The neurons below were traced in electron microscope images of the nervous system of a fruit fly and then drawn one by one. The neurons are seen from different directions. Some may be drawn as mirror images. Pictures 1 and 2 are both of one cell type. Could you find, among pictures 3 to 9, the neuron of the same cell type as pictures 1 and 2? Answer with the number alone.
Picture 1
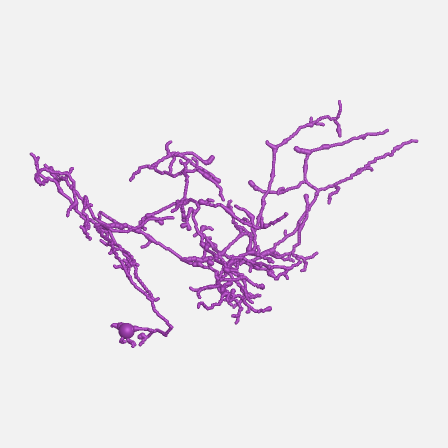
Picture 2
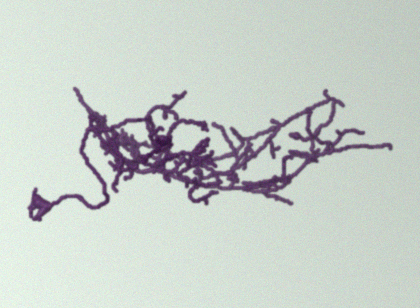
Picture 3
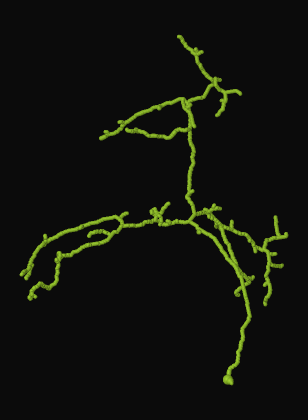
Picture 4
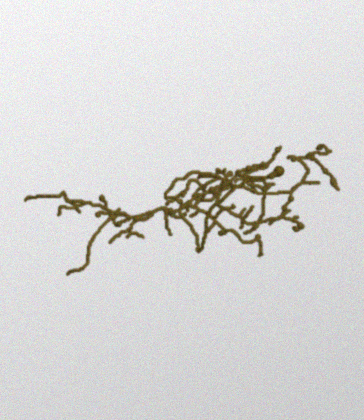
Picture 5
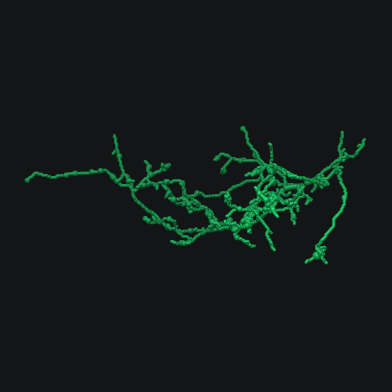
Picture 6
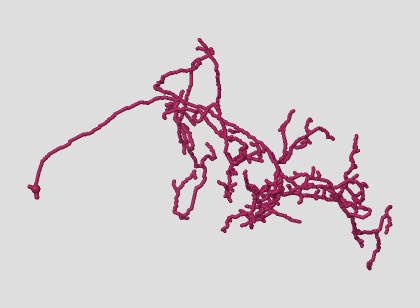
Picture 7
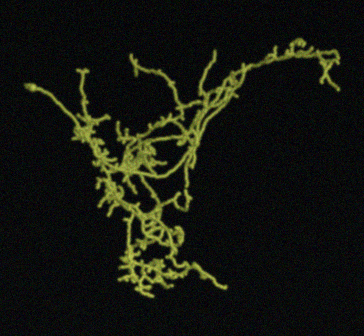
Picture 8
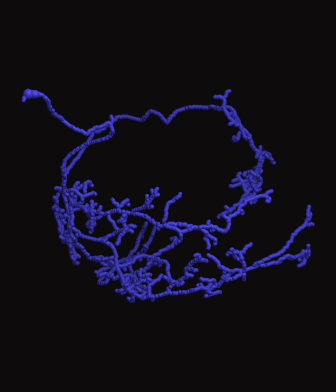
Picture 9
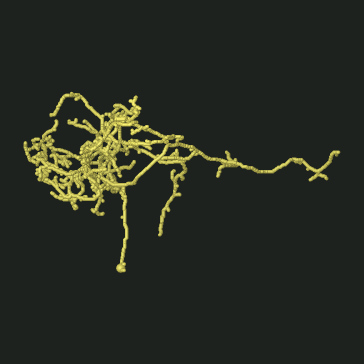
5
